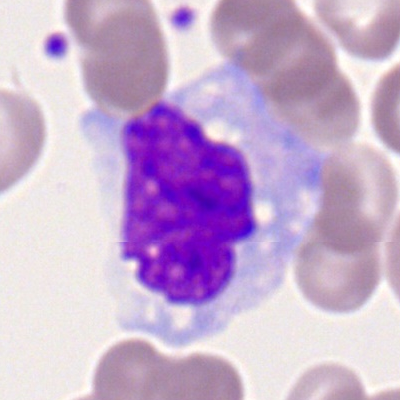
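Monocyte, the central cell in a stained human blood smear. The nucleus sits toward the left of the cell and has an irregular outline notched along its edges. Abundant pale grey-blue cytoplasm surrounds it, with small clear vacuoles scattered throughout.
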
